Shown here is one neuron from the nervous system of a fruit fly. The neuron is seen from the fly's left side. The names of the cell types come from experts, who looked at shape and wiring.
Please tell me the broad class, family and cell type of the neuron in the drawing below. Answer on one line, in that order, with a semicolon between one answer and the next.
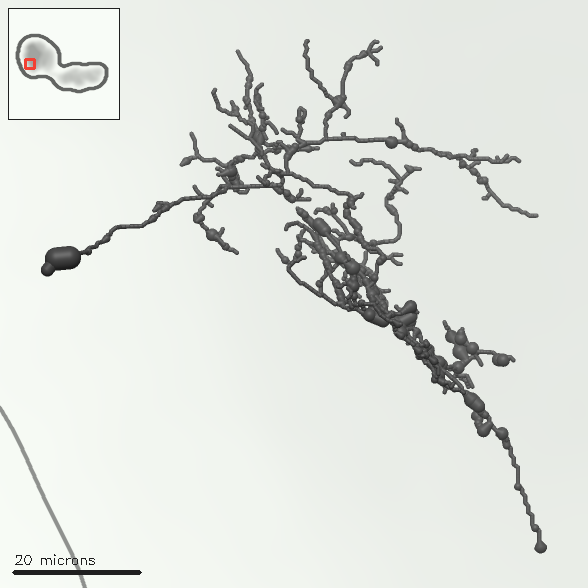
central-brain intrinsic neuron; hemilineage TRdl_b; GNG318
